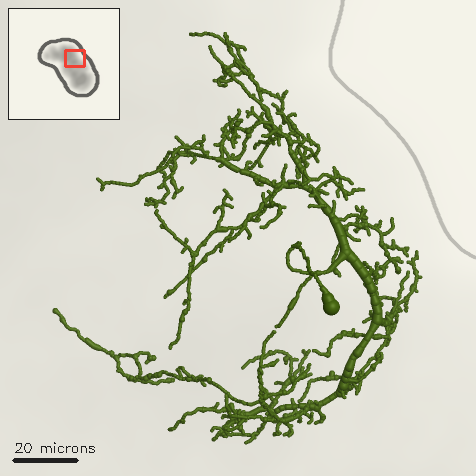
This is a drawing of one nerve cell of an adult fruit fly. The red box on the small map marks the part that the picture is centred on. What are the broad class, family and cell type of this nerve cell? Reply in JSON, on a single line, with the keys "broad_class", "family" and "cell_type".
{"broad_class": "nerve-cord intrinsic neuron", "family": "hemilineage 16B", "cell_type": "IN16B038"}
